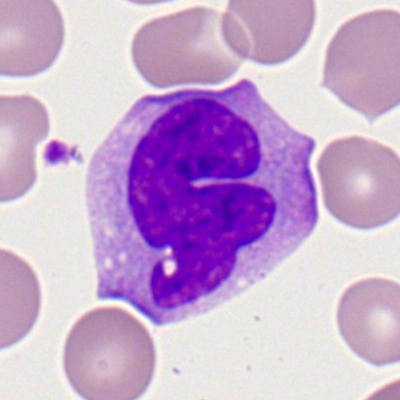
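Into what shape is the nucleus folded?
A curved shape, made by a deep cleft entering from the right side.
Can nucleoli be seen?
No, none are visible in the nucleus.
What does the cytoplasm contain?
Very fine, dust-like pinkish granules, set in abundant, pale greyish-lilac cytoplasm.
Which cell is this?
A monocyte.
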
